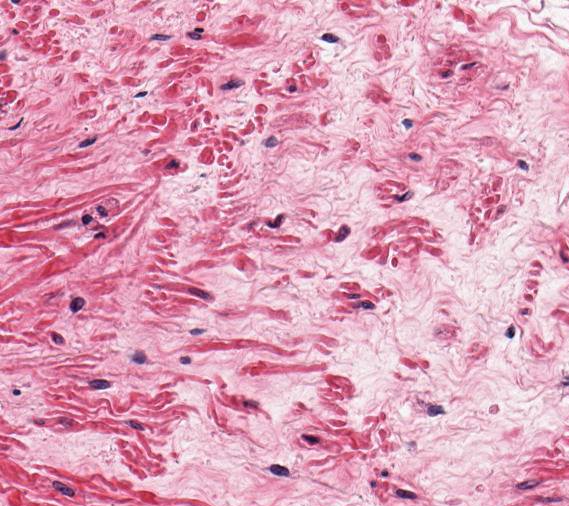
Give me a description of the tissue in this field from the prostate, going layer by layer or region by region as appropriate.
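Pale pink loose stroma makes up the field, carrying many small, scattered bundles of brightly eosinophilic spindle-shaped elements. Between the bundles, the stroma consists of fine, wavy, loosely arranged fibres. Nuclei are sparse and widely spaced; most are small and dark-staining.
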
